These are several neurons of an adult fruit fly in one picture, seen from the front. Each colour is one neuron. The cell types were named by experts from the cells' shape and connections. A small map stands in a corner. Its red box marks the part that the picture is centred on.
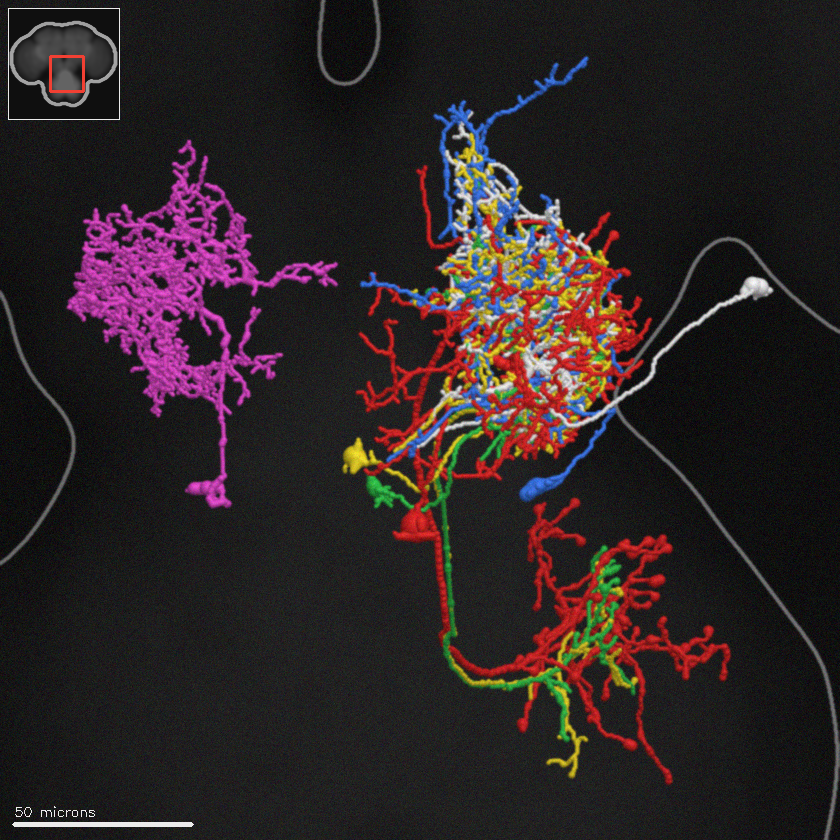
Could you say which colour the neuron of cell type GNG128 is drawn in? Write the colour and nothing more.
magenta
